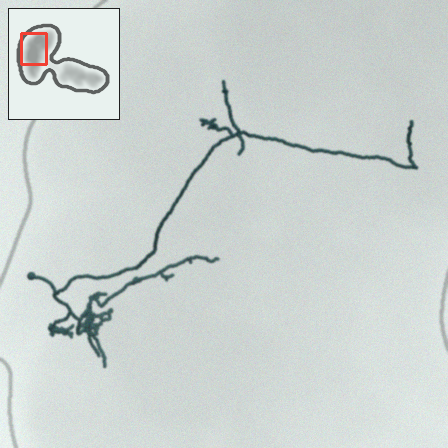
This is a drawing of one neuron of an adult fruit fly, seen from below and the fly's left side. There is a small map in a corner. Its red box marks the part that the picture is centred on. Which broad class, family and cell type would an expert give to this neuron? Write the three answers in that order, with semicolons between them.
central-brain intrinsic neuron; hemilineage AOTUv3_ventral; AOTU038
